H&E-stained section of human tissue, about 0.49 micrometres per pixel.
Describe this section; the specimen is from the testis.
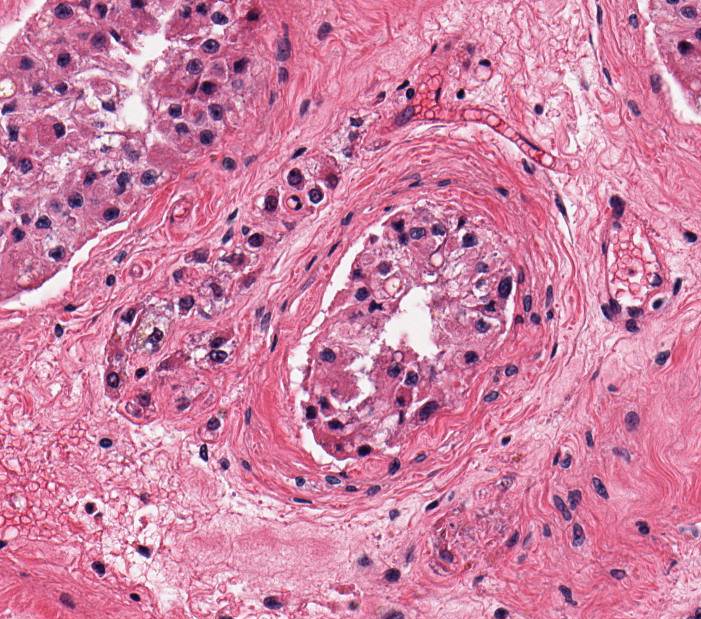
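Large polygonal cells form nests and sheets separated by dense pink collagenous stroma; the largest sheet fills the upper left corner. Centrally, a nest is encircled by concentric layers of wavy fibres with flattened spindle nuclei. The cells have abundant eosinophilic cytoplasm, finely vacuolated in places.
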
